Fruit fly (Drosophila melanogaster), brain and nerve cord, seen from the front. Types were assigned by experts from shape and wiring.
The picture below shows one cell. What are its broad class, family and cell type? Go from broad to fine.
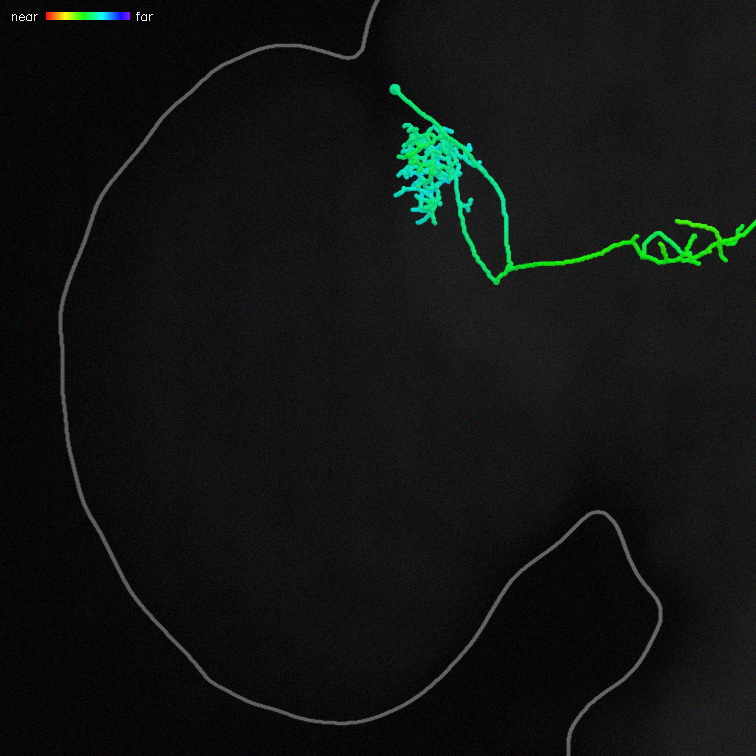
visual projection neuron; hemilineage VPNd1; LC22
